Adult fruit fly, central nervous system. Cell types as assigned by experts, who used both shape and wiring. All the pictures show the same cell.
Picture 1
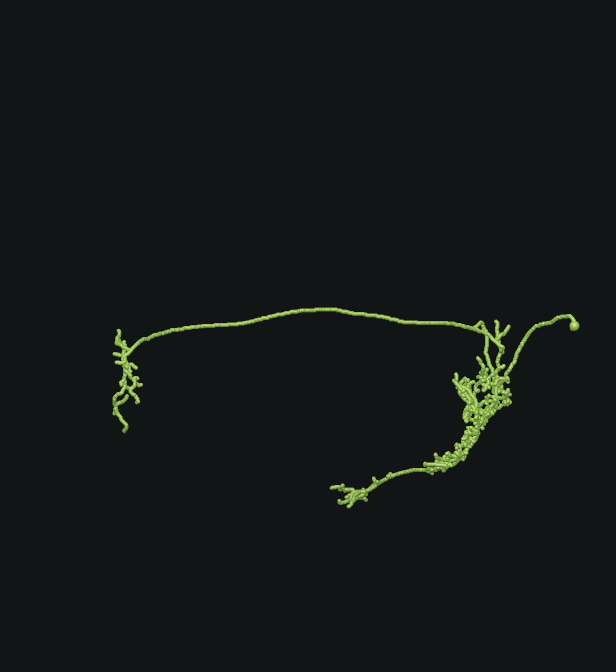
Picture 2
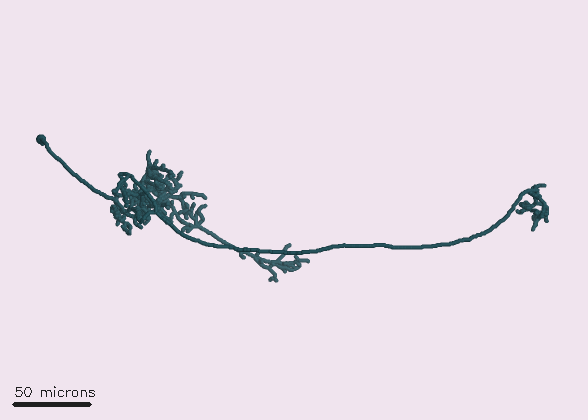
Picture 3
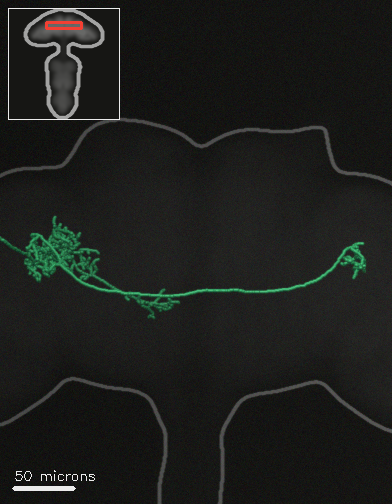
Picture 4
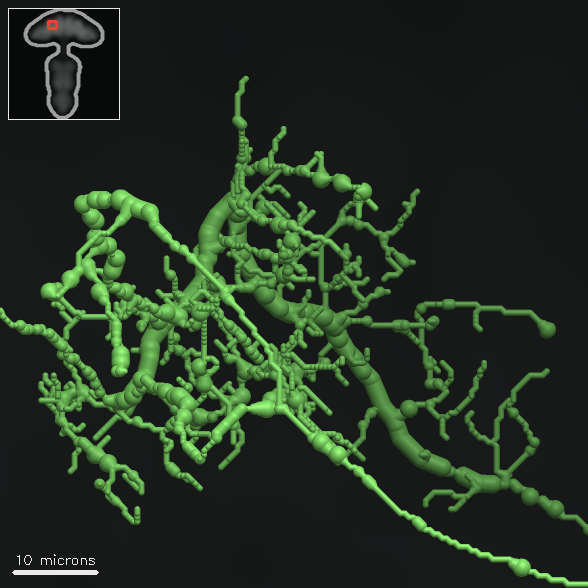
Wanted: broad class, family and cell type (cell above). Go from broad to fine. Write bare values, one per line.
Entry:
central-brain intrinsic neuron
hemilineage VLPl&d1_lateral
CB3364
